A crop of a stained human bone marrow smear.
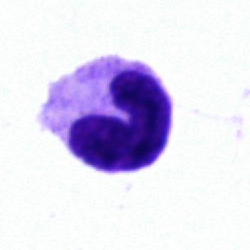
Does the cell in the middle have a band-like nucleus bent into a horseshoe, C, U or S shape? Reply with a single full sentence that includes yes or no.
Yes, drawn out into a curved band, the nucleus shows no separate lobes.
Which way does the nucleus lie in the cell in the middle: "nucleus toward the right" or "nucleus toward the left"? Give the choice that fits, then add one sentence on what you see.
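Nucleus toward the right. The nucleus lies along the right and lower parts of the cell, leaving the cytoplasm mostly at the upper left.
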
